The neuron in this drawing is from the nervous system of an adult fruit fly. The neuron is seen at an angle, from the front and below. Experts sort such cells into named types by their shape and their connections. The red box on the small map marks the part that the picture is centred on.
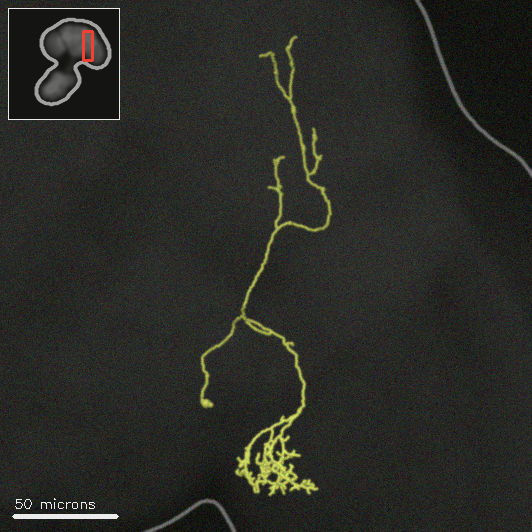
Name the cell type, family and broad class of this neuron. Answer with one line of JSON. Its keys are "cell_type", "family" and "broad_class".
{"cell_type": "LoVP10", "family": "hemilineage VLPp&l1_lateral", "broad_class": "visual projection neuron"}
